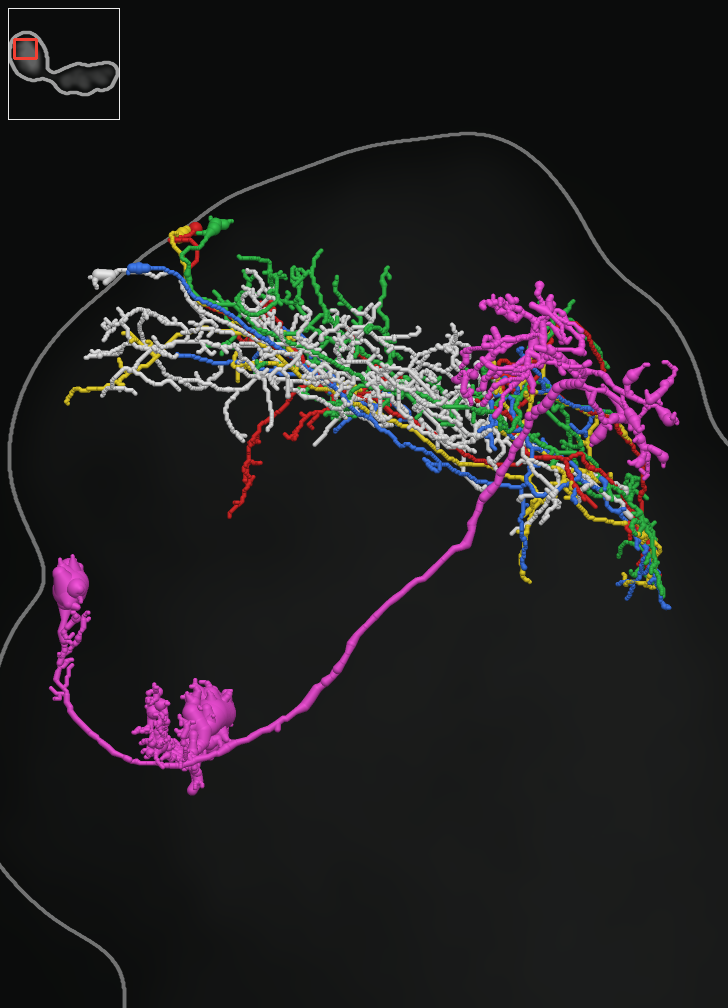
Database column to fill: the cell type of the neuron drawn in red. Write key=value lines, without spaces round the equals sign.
cell_type=CB3080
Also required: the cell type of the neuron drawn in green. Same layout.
cell_type=SMP091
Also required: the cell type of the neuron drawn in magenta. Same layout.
cell_type=DM4_adPN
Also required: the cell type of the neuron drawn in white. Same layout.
cell_type=SMP069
